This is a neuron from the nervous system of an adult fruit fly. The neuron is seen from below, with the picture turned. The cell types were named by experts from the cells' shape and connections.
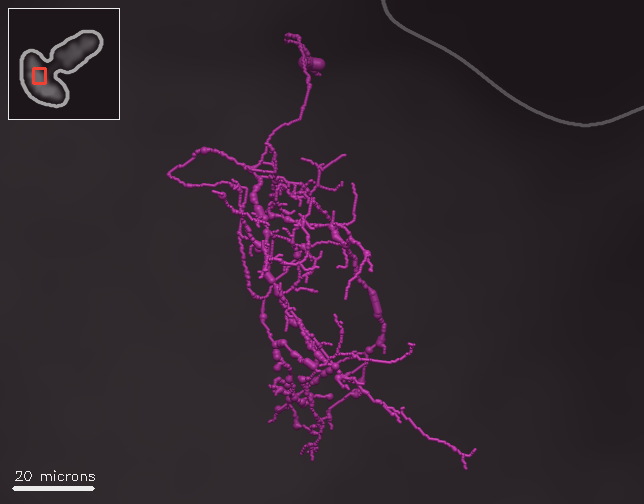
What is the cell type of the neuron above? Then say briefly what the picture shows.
The cell type is CL128_b. It is a central-brain intrinsic neuron. It lies in the brain. By the scale bar it is about 110 microns tall in this view. Dozens of branch ends can be seen.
